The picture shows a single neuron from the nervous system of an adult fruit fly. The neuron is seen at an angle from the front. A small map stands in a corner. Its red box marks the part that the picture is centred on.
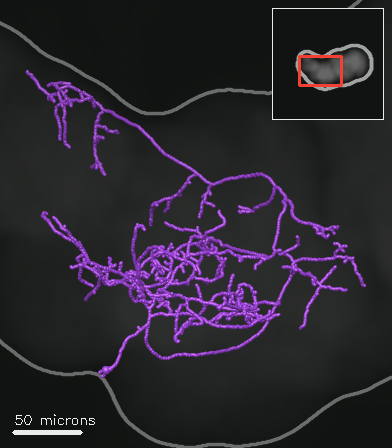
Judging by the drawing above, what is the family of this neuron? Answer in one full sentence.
By its family, the neuron is hemilineage 19B.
